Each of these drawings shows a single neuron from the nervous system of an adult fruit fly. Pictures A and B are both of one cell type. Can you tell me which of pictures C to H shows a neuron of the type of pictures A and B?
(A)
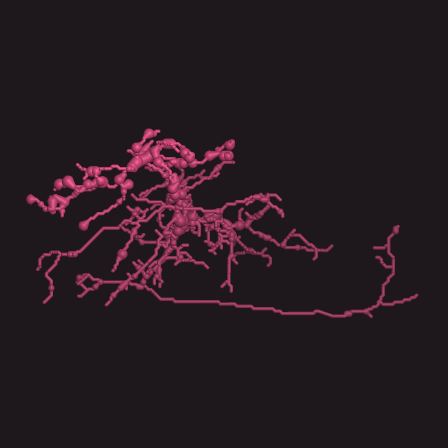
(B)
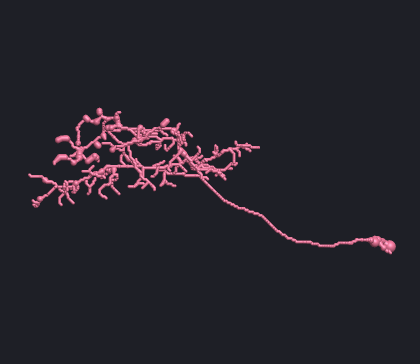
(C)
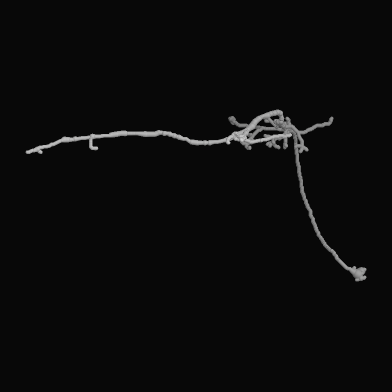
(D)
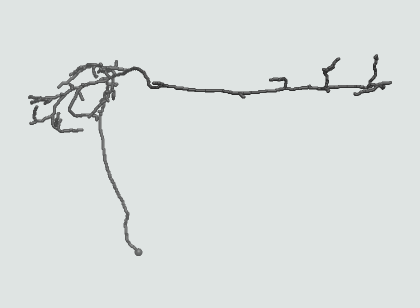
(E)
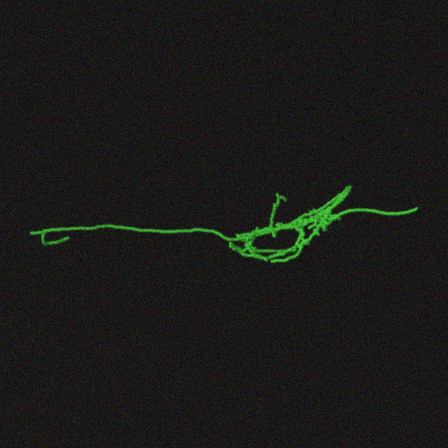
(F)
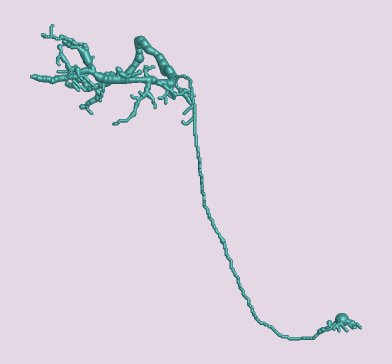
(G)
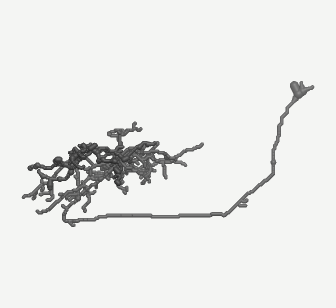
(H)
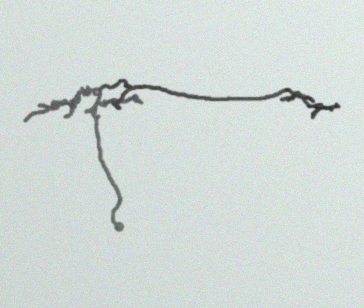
Picture G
